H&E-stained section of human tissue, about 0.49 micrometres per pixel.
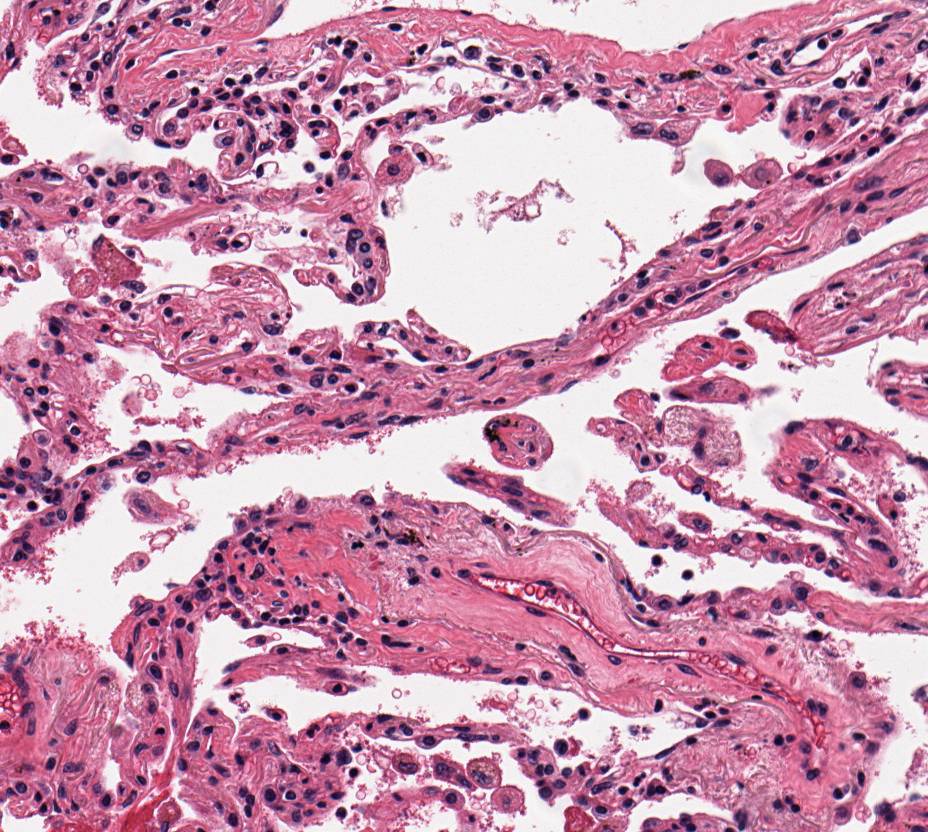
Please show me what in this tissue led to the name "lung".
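The tissue is lung.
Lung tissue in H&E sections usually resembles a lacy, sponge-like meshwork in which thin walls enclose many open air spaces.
Taking the points in turn, the field does show bands with spaces between them, which matches that arrangement in outline. The bands, however, are not thin: pink collagen widens them, most markedly the broad band across the lower half, and this departs from the usual picture. Within the spaces, mainly in the centre and right, rounded macrophages with abundant pink cytoplasm lie free. Dark brown-black pigment granules sit in a few cells, including a free cell just below the centre. Finally, small round dark lymphocyte-like nuclei are scattered within the bands, densest at the left of the lower band.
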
